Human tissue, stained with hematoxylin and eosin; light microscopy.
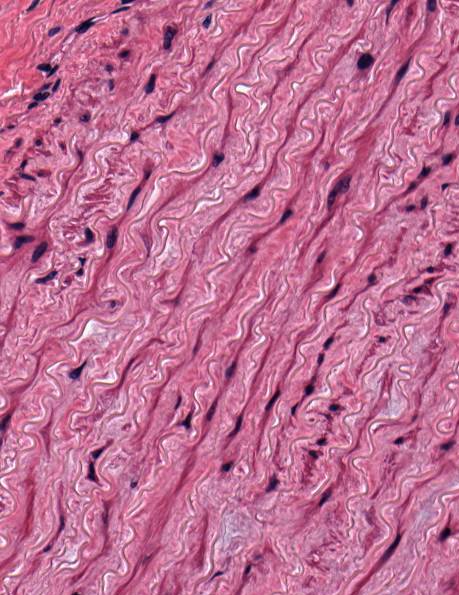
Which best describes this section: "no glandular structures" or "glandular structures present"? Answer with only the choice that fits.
No glandular structures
